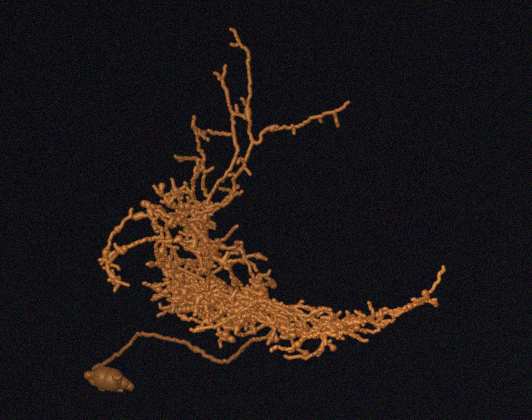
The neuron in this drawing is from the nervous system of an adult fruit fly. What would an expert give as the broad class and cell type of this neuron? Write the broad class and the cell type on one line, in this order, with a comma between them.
central-brain intrinsic neuron, GNG139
